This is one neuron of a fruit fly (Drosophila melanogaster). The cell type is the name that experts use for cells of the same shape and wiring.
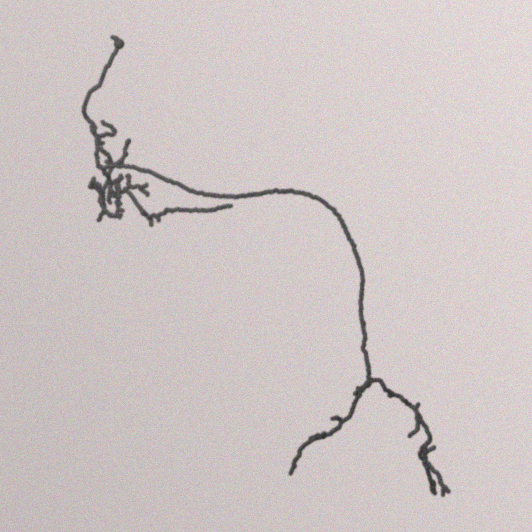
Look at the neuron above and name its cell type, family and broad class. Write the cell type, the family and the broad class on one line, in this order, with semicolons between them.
SMP738; hemilineage FLAa2; central-brain intrinsic neuron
